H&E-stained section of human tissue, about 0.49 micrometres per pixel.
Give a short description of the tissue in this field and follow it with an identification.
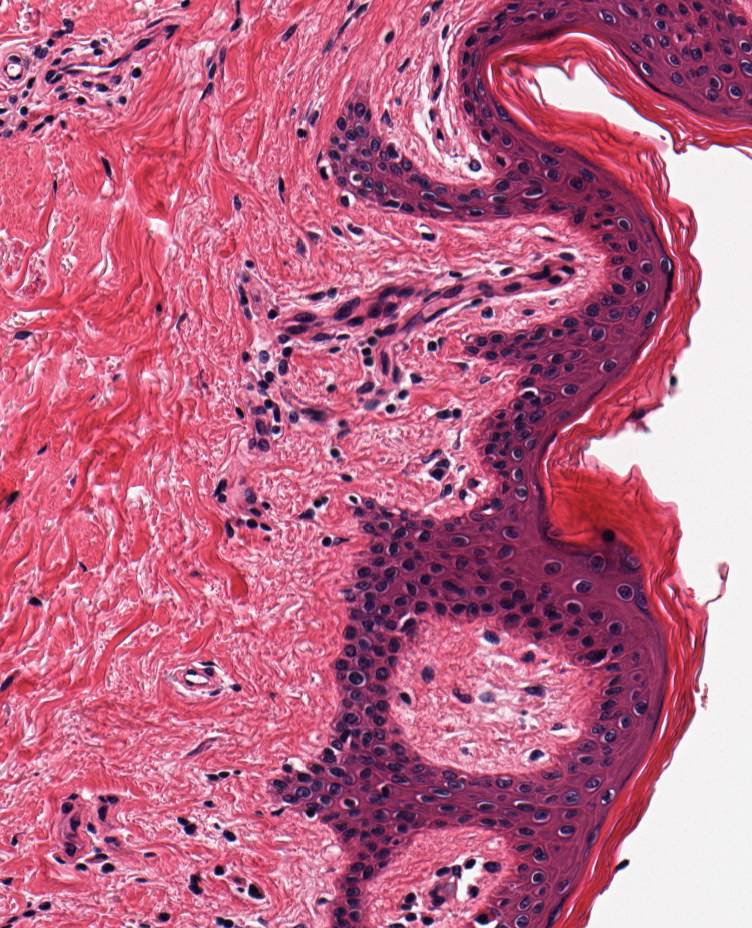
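On the right, a band of stratified squamous epithelium runs down the field, capped by anucleate pink keratin; connective tissue fills the left. Basal cells have crowded, dark nuclei; higher cells have more pink cytoplasm around rounder nuclei. This is skin of the suprapubic region.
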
